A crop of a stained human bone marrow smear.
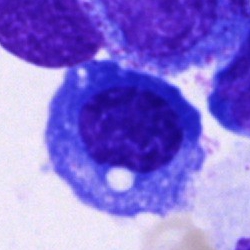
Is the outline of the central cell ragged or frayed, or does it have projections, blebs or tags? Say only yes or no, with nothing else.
Yes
